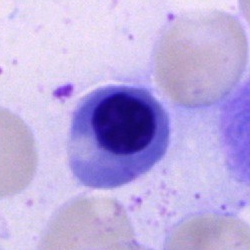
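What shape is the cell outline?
Smooth and roughly oval.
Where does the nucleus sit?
Off-centre, toward the upper right of the cell.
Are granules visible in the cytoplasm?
No.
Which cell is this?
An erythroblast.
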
